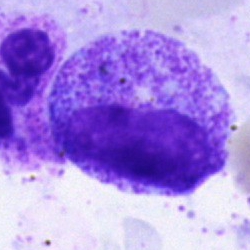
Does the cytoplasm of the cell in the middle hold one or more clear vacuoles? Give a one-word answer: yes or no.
Yes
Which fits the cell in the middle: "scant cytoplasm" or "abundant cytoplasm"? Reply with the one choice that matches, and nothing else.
Abundant cytoplasm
